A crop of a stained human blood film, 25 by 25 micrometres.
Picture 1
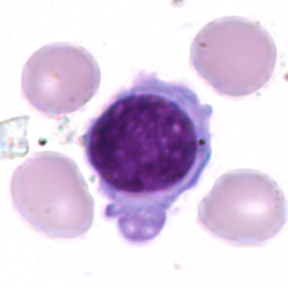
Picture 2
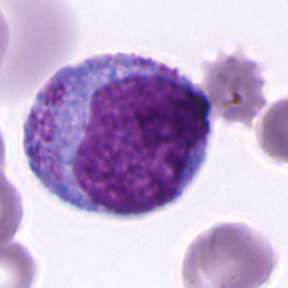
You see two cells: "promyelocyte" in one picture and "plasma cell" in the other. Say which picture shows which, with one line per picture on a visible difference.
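The cell in picture 1 is a plasma cell. The cell outline is irregular, with small knob-like bulges along its edge.
The cell in picture 2 is a promyelocyte. The cell outline is smooth and roughly oval.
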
